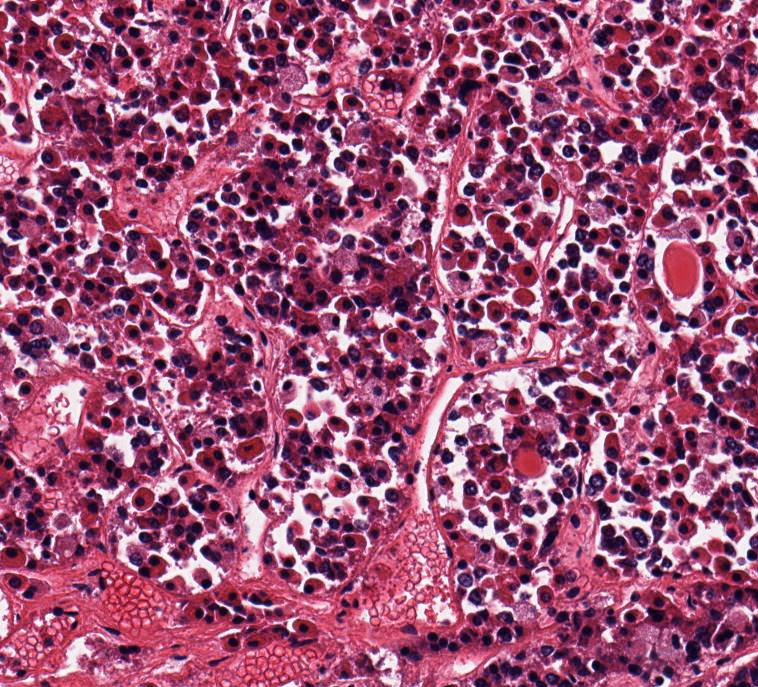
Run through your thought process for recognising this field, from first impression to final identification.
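What you've got here is mainly the pars distalis of the pituitary. The mix is what settles it: lots of cells with bright red cytoplasm among paler and purplish-grey ones.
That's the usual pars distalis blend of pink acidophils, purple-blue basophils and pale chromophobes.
Thin-walled capillaries packed with red blood cells run along the bottom edge and left margin.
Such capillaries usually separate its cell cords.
There are no open-lumened glands or surface epithelium, and the nuclei are small, round and dark, one per cell, much the same size.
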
